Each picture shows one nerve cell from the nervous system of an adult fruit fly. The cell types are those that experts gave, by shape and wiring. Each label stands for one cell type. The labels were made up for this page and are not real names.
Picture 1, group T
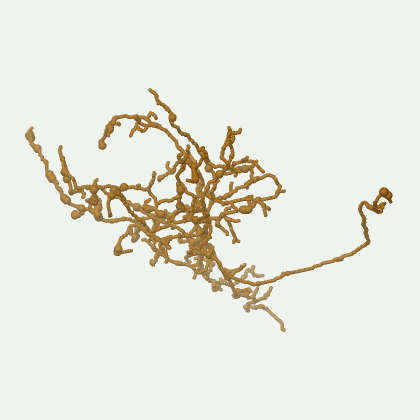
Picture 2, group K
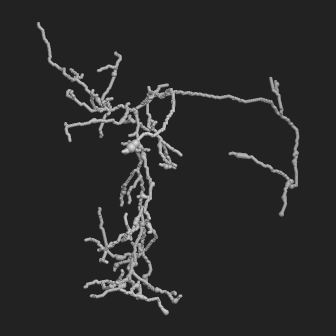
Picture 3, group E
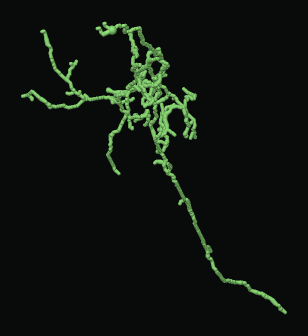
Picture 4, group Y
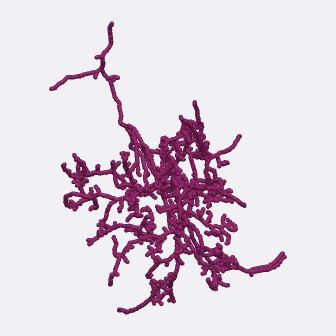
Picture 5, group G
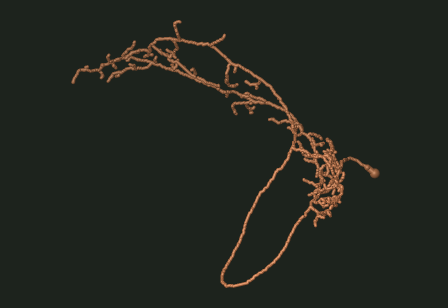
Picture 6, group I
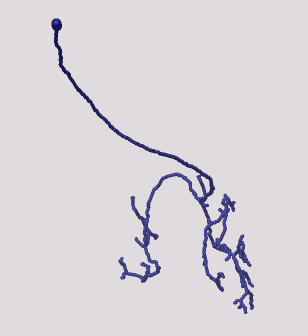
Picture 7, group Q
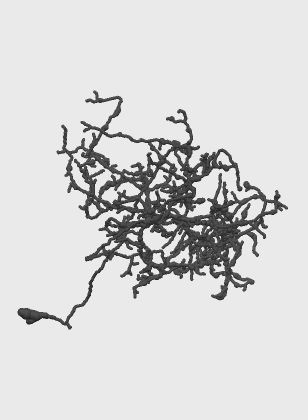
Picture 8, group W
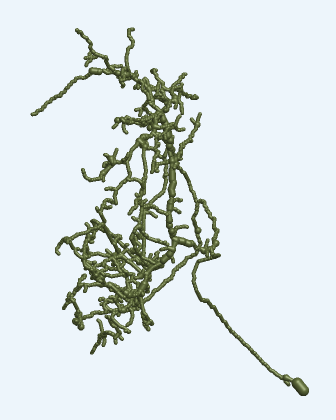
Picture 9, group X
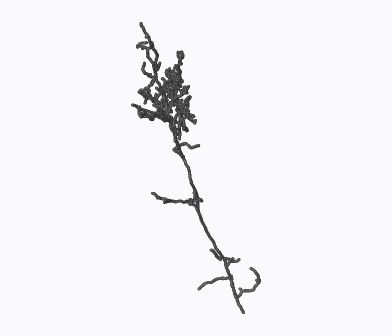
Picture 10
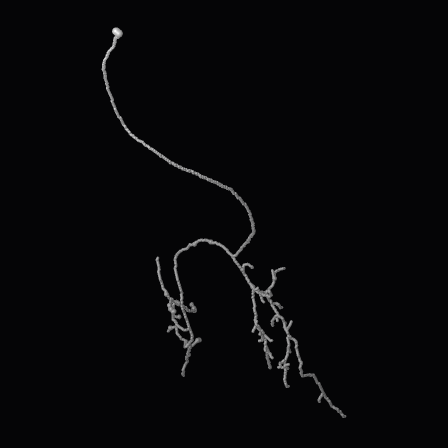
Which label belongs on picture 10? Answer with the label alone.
group I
